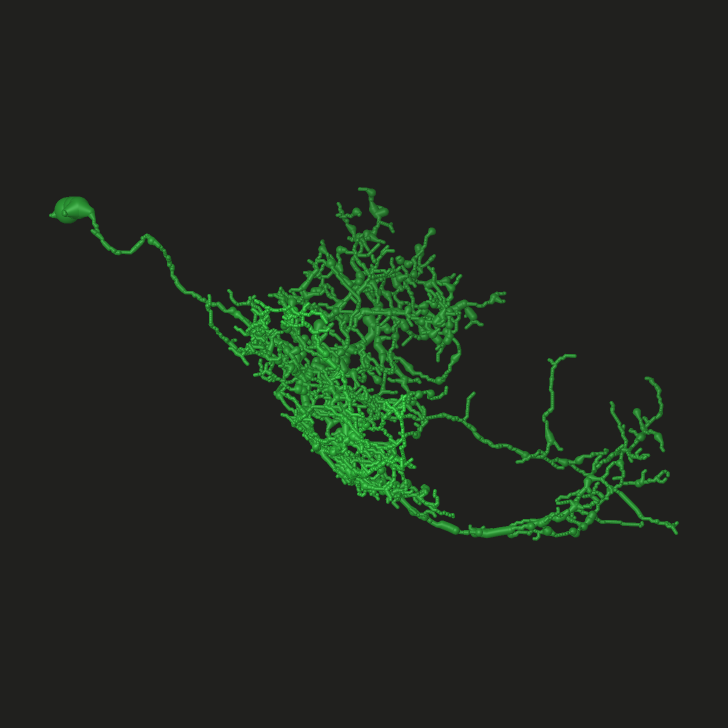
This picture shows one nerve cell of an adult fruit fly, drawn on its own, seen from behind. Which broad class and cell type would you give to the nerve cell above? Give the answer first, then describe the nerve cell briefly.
Its broad class is central-brain intrinsic neuron. The cell type is GNG130. More than a hundred branch ends can be seen. In this view it is wider than it is tall.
